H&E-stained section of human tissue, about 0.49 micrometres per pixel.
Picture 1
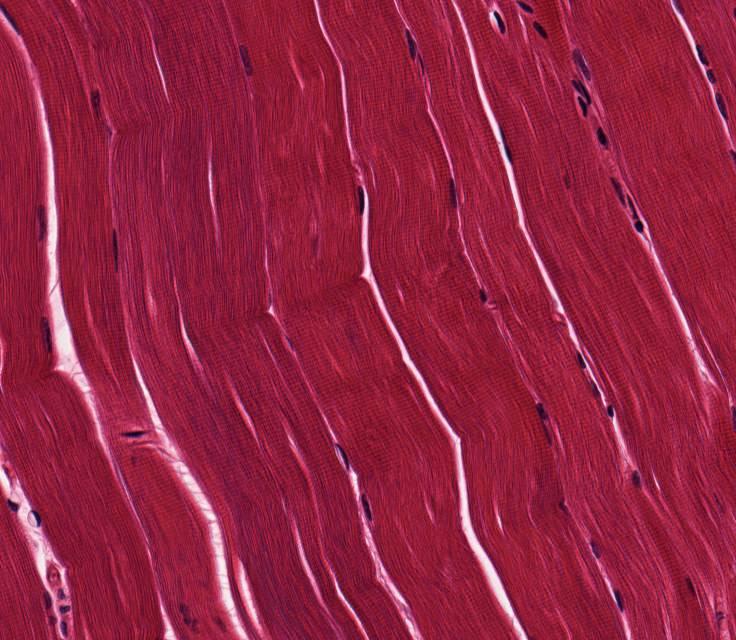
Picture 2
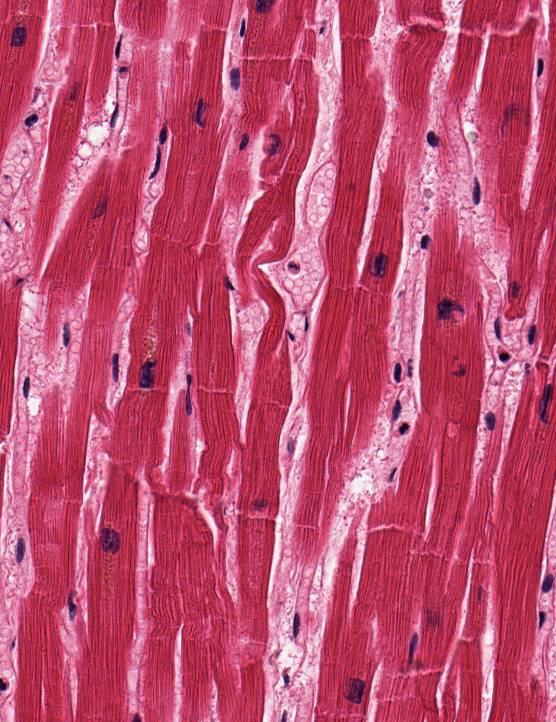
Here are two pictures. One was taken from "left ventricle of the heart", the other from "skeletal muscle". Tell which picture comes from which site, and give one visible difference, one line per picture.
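Picture 1 shows tissue from the skeletal muscle. The nuclei are dark, flattened and elongated, and lie at the edges of the fibres.
Picture 2 shows tissue from the left ventricle of the heart. Small golden-brown granules sit at the ends of some central nuclei, as in a fibre at the left of centre.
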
